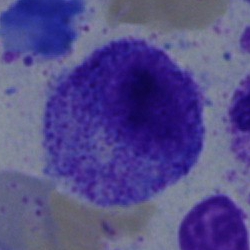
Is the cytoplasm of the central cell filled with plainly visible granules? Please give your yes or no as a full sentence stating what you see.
Yes, the cytoplasm of this cell holds many visible granules.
